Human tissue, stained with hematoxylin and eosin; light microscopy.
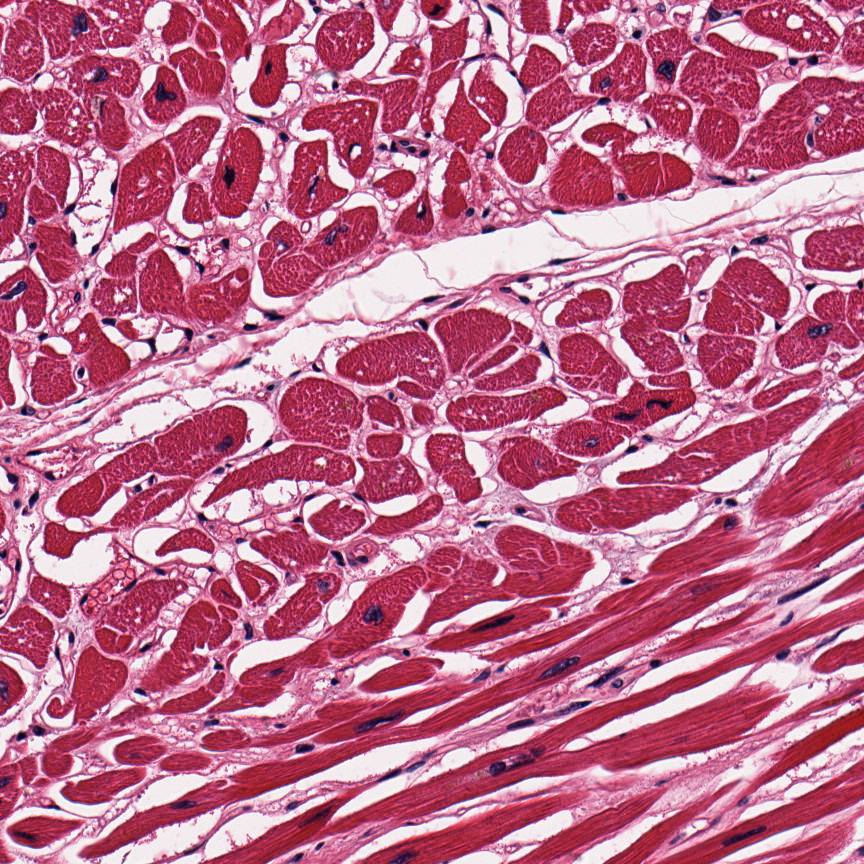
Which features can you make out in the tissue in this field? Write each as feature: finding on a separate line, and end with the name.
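Cross-cut fibres: upper and middle field
Lengthwise fibres: lower right corner, running lower left toward upper right
Nucleus: a single central one, where seen
Cytoplasm: deeply eosinophilic, finely stippled in cross-cut fibres
Name: left ventricle of the heart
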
